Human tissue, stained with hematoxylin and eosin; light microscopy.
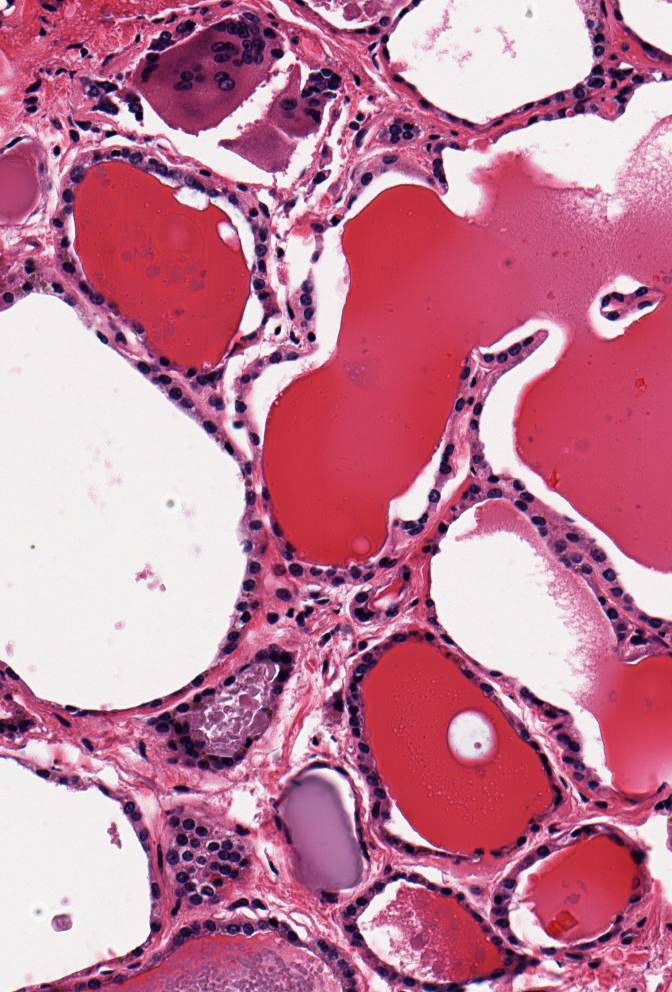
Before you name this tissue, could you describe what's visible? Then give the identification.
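Closely packed follicles, rounded to irregular and of widely varying size, fill the field. A single layer of flattened to low cuboidal cells lines each, their small round dark-staining nuclei evenly spaced, non-overlapping. Thin pink fibrous septa with small vessels separate the follicles. This is thyroid.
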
